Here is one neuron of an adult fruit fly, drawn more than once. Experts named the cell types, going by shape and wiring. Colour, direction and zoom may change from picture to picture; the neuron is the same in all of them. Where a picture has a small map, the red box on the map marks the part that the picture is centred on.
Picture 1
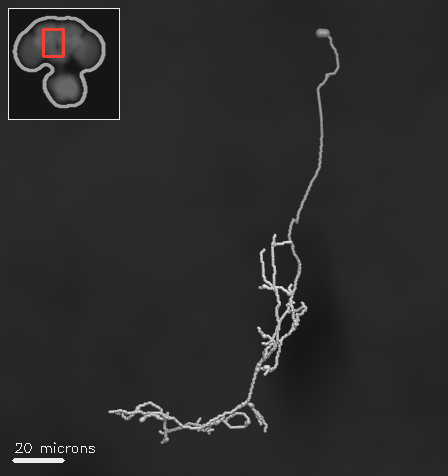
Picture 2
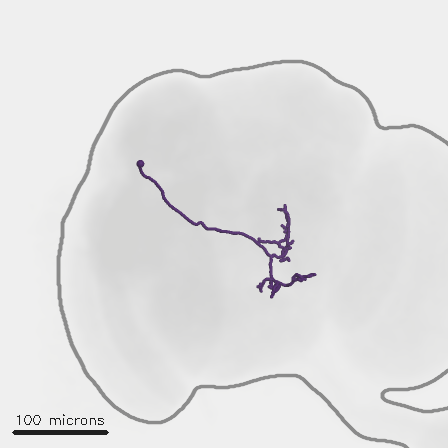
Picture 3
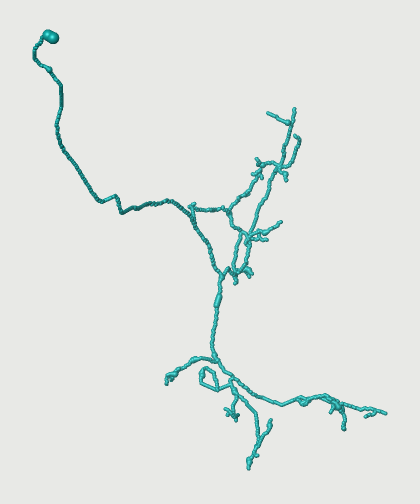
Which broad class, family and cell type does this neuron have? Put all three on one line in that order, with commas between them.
central-brain intrinsic neuron, hemilineage WEDd2, AMMC002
